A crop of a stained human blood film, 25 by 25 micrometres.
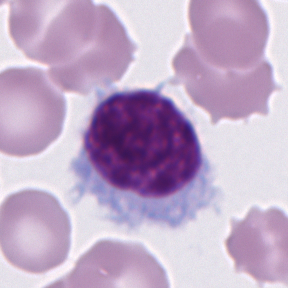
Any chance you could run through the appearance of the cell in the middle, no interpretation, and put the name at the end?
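Start at the edge of the cell: fine hair-like strands project from the border of the cytoplasm. Now move inward. The nucleus is roundish to oval, with no lobes and no deep indentation, and it sits toward the top of the cell. Its chromatin is dark purple and coarsely blotchy, paler patches lying between the denser clumps. The cytoplasm is pale greyish blue and lies mostly below the nucleus. If you measure, the whole cell is about 12 micrometres across and the nucleus about 10 micrometres, taking up about 60% of the cell's area. Put together, this is a hairy cell.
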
